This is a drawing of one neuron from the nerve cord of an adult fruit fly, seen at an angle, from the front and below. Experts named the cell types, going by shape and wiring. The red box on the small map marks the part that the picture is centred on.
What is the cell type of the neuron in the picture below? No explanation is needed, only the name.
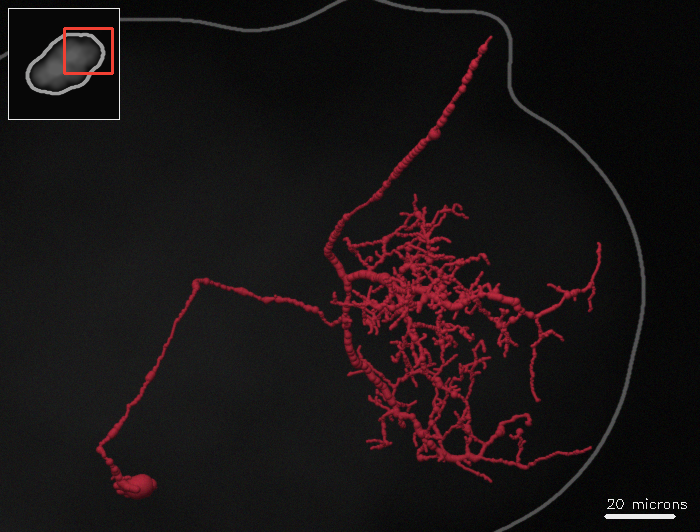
AN12B017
